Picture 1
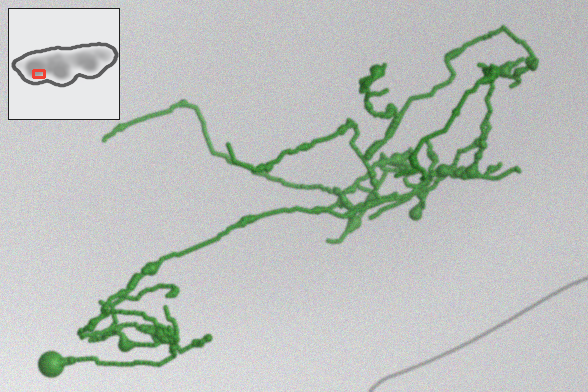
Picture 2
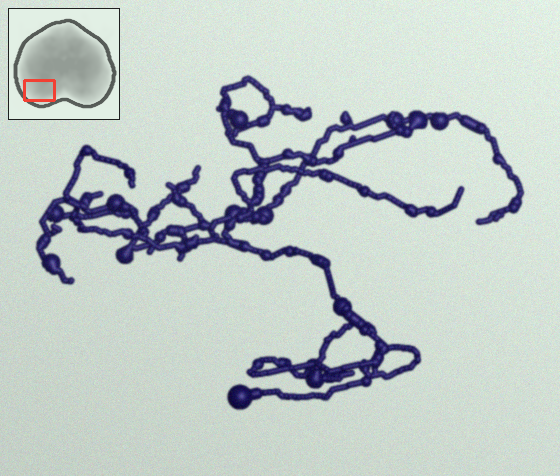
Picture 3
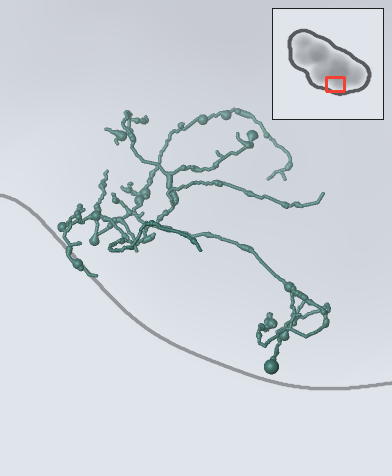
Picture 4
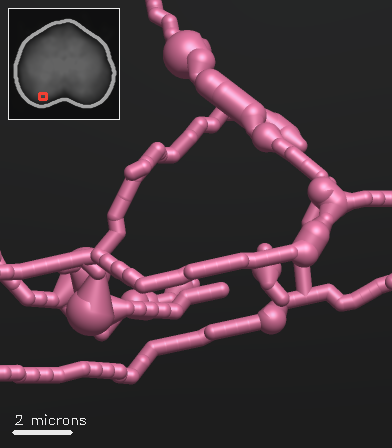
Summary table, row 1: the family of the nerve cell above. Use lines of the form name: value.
family: hemilineage 01B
